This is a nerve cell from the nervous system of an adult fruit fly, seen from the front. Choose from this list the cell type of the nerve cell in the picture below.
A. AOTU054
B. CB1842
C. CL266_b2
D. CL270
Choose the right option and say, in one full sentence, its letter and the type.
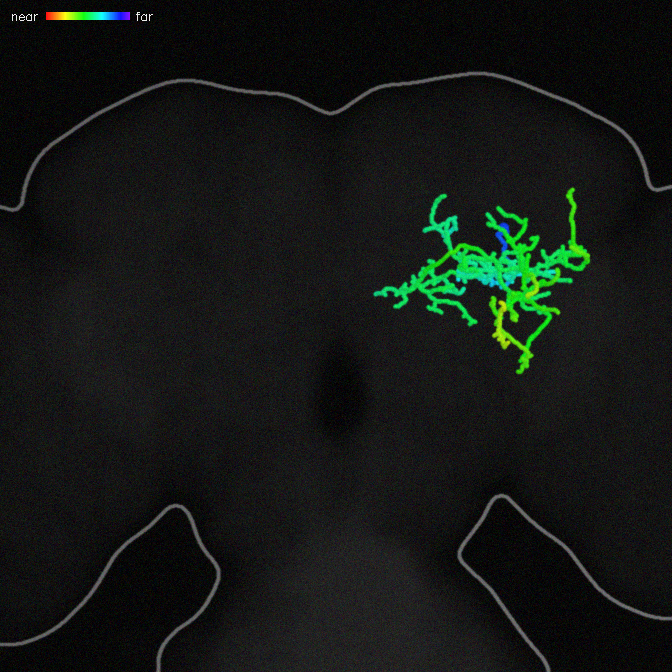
Here the nerve cell is of cell type CL266_b2, corresponding to option C.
